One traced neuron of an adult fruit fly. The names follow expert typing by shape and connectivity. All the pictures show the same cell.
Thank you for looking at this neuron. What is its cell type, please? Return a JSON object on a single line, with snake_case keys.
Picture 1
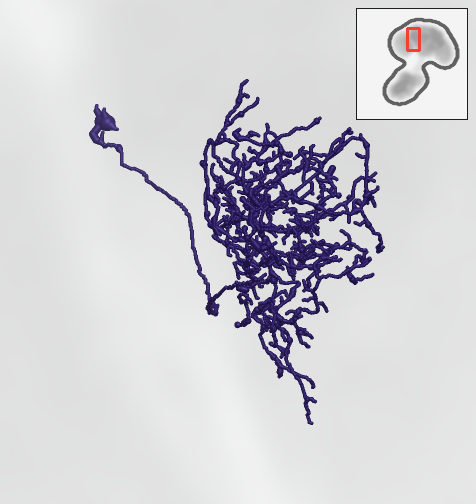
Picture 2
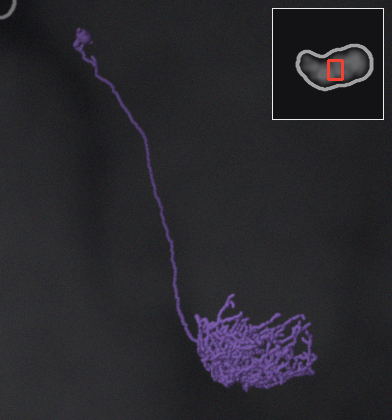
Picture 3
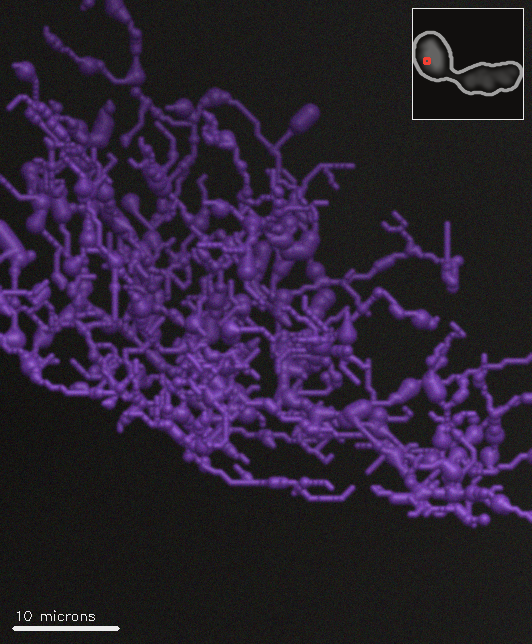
{"cell_type": "AVLP548_d"}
